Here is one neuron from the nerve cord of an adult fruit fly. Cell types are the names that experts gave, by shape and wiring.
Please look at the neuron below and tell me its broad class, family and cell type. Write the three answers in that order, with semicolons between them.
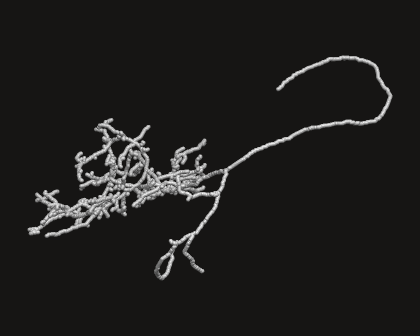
nerve-cord intrinsic neuron; hemilineage 08B; IN08B068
